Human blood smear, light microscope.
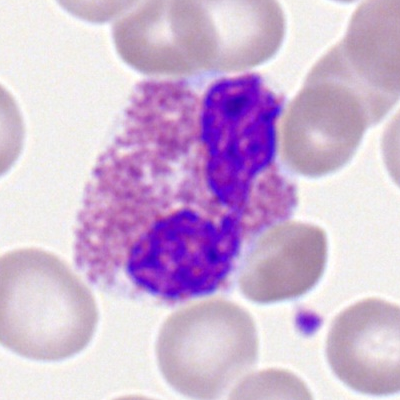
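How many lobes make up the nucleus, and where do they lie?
Two separate lobes, along the right side and bottom of the cell; the left part is filled with cytoplasm.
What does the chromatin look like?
Dark purple and coarsely clumped.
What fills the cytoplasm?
Coarse pink-orange granules, densely packed.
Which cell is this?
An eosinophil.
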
